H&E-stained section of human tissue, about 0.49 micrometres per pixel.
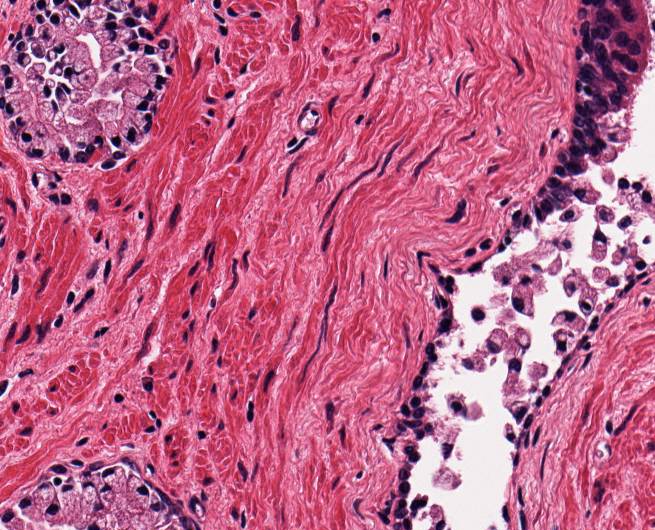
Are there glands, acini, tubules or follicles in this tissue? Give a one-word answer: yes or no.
Yes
